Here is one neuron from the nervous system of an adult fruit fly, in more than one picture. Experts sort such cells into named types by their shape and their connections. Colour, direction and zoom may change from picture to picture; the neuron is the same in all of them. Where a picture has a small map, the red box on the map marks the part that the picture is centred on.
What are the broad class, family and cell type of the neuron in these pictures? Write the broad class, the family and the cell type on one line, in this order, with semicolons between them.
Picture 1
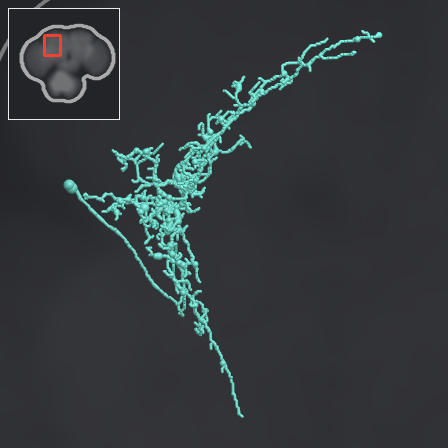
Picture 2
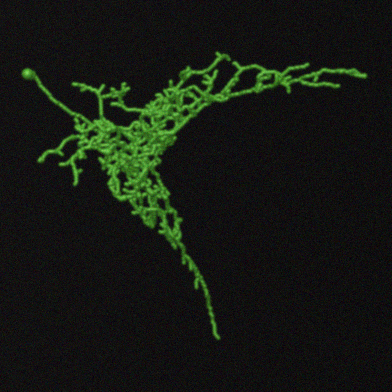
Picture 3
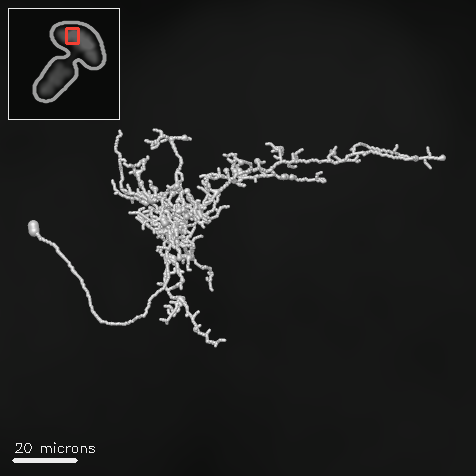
central-brain intrinsic neuron; hemilineage VPNp&v1_posterior; LHPV2d1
